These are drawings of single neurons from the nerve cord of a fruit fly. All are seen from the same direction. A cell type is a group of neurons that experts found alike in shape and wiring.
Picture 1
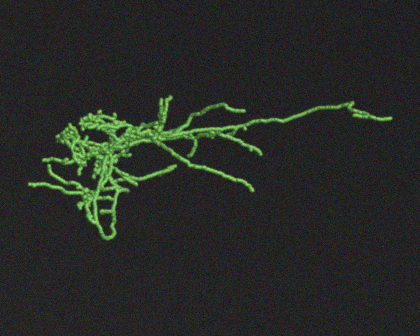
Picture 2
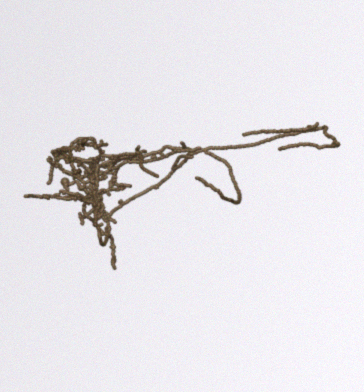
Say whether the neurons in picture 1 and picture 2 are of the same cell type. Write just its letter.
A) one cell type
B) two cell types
A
